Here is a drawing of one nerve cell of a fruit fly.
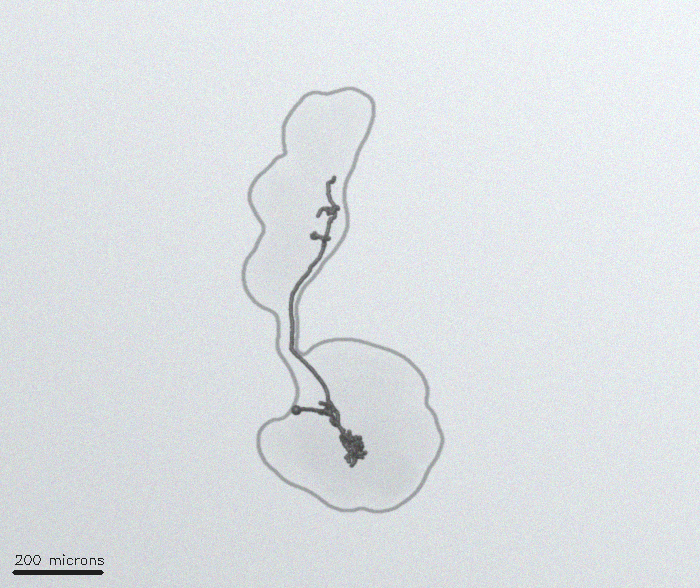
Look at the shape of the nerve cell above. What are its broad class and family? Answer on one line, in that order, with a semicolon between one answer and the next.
descending neuron; hemilineage LB12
